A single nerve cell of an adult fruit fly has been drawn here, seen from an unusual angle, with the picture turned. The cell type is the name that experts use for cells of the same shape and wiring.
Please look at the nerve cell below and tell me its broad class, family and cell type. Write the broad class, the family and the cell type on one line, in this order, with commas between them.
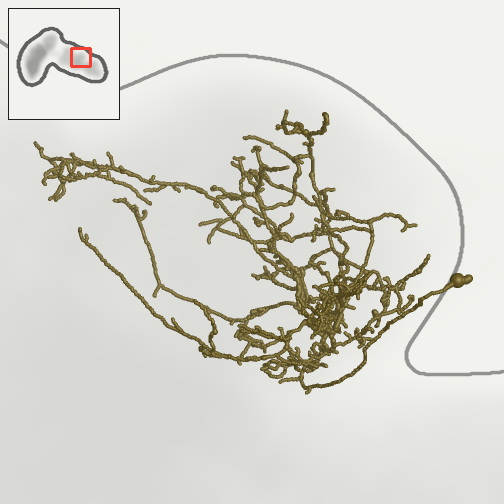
nerve-cord intrinsic neuron, hemilineage 03A, IN03A044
